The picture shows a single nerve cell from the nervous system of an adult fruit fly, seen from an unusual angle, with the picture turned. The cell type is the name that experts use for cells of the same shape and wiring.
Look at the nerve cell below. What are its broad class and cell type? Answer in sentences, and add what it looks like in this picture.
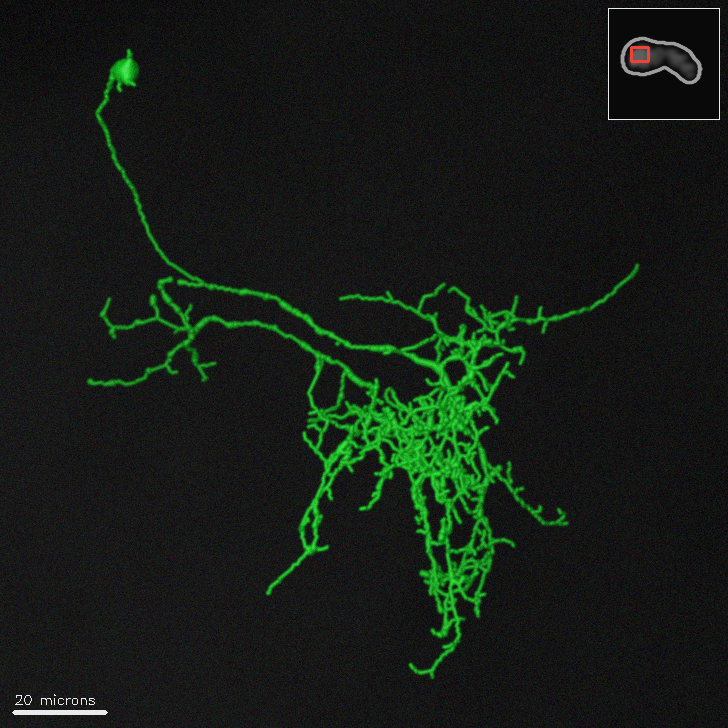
This is a central-brain intrinsic neuron. The cell type is WED008. By the scale bar it is about 140 microns tall in this view. In this view it is about as wide as it is tall.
